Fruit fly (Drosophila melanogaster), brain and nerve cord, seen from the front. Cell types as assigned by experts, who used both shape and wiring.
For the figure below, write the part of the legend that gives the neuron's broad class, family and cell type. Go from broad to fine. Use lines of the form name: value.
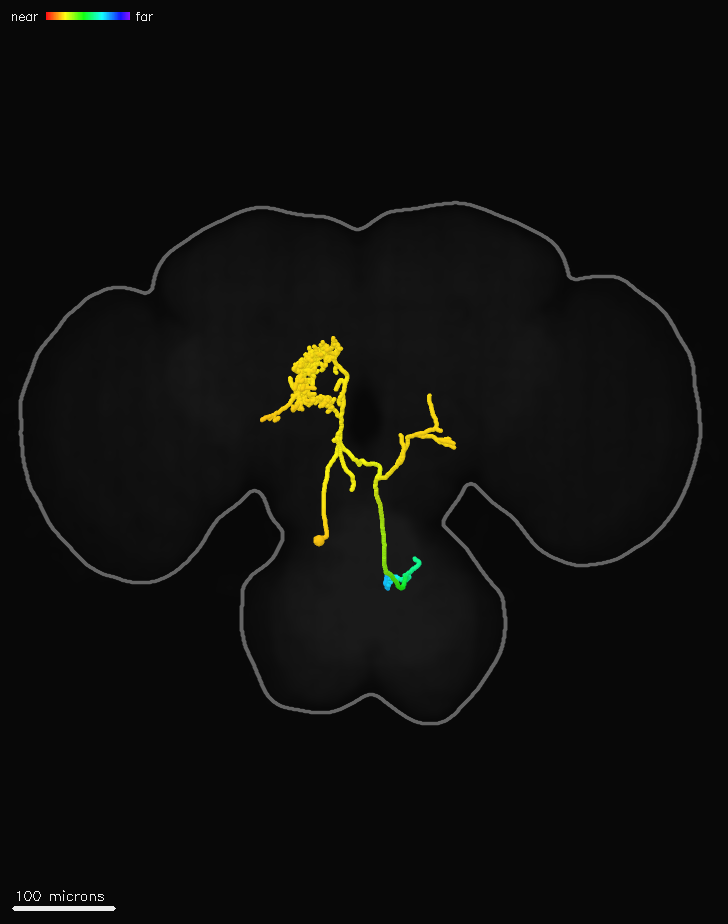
broad class: descending neuron
family: hemilineage LB6
cell type: DNg11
